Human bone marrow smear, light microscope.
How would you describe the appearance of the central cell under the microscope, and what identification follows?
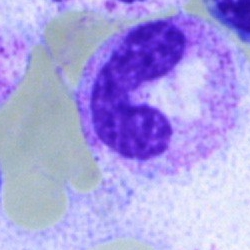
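So this one's roughly round in outline. Notice how the nucleus bends into a C shape, with its indentation facing right. There's plenty of cytoplasm, and it's pale inside the curve of the nucleus. That's a band neutrophil.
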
